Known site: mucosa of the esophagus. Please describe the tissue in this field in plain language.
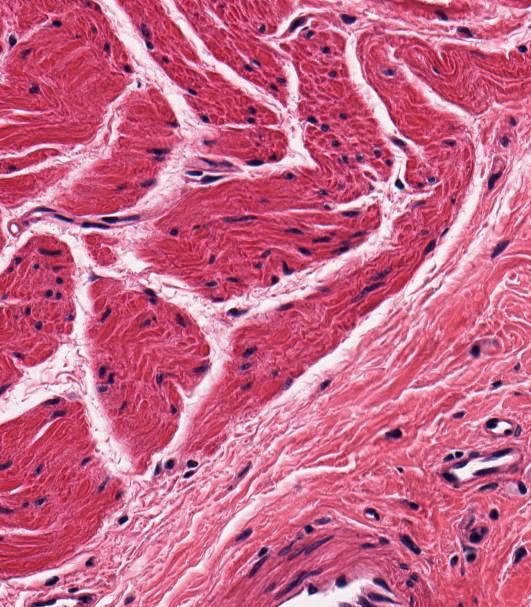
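Upper left two-thirds of the field: deep pink muscle bundles. Bundles run in several different directions; some cut lengthwise, some across. No cross-striations in the muscle fibres. No epithelium or glands anywhere in the field.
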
